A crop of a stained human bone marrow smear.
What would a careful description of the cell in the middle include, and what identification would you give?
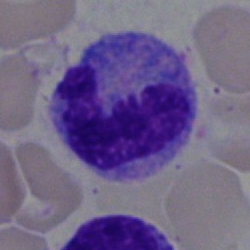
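Look first at the outline: it is round and smooth. Now the nucleus, which is indented, its notch opening toward the top of the cell. Its chromatin is dark purple and coarsely clumped, and the cytoplasm around it is pale bluish-lilac. The cell is a monocyte.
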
